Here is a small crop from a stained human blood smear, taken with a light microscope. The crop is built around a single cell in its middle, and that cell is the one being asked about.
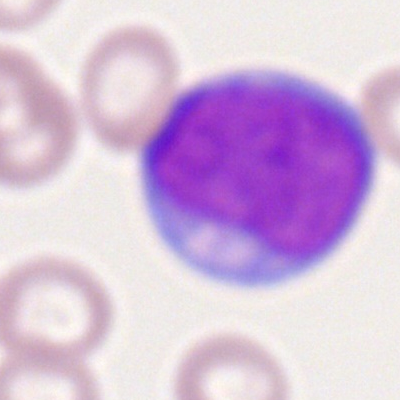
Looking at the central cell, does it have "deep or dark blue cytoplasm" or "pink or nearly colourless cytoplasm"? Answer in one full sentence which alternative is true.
It is a strong blue that the cytoplasm of this cell takes on.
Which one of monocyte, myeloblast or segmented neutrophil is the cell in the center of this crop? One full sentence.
The crop centres on a single cell, and that cell is a myeloblast.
